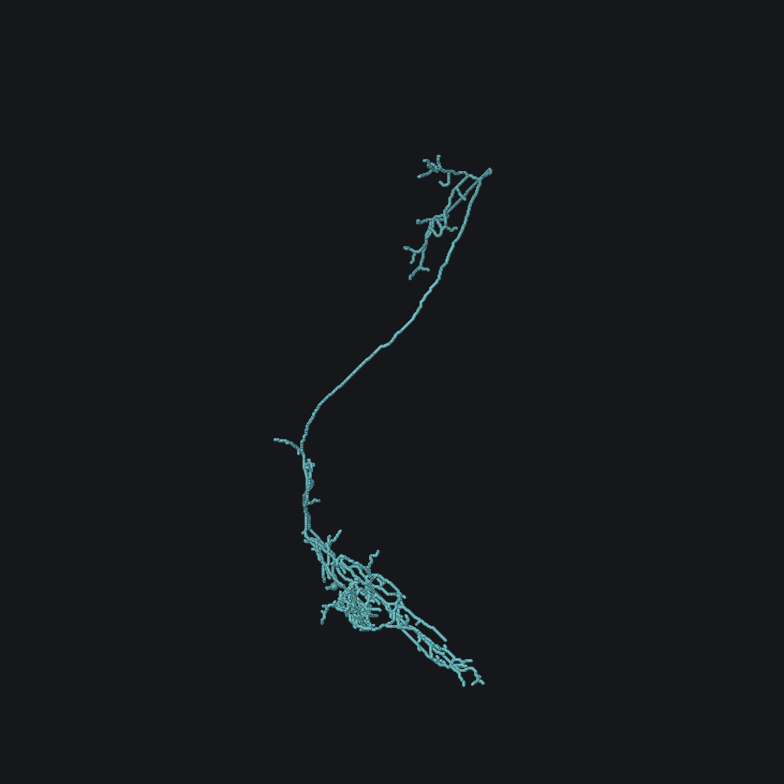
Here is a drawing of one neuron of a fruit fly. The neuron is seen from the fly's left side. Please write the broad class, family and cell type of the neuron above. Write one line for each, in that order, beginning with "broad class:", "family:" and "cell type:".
broad class: central-brain intrinsic neuron
family: hemilineage ALlv1
cell type: Z_lvPNm1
